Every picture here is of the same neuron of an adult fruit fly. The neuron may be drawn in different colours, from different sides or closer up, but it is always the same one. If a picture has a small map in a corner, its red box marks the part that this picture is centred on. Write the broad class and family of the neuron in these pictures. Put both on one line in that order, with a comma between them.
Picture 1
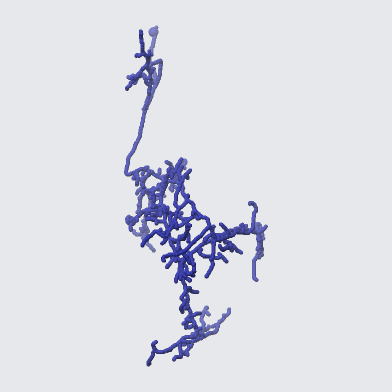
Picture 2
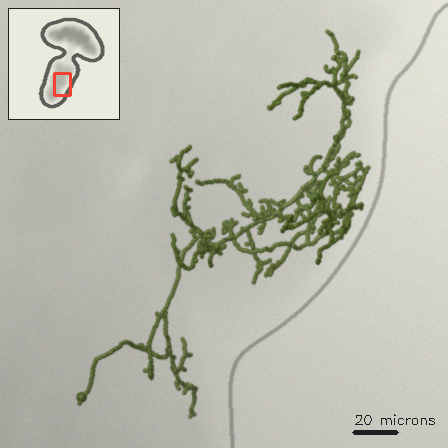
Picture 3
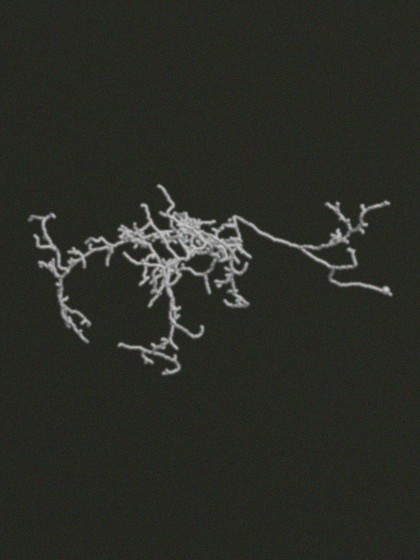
nerve-cord intrinsic neuron, hemilineage 03A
